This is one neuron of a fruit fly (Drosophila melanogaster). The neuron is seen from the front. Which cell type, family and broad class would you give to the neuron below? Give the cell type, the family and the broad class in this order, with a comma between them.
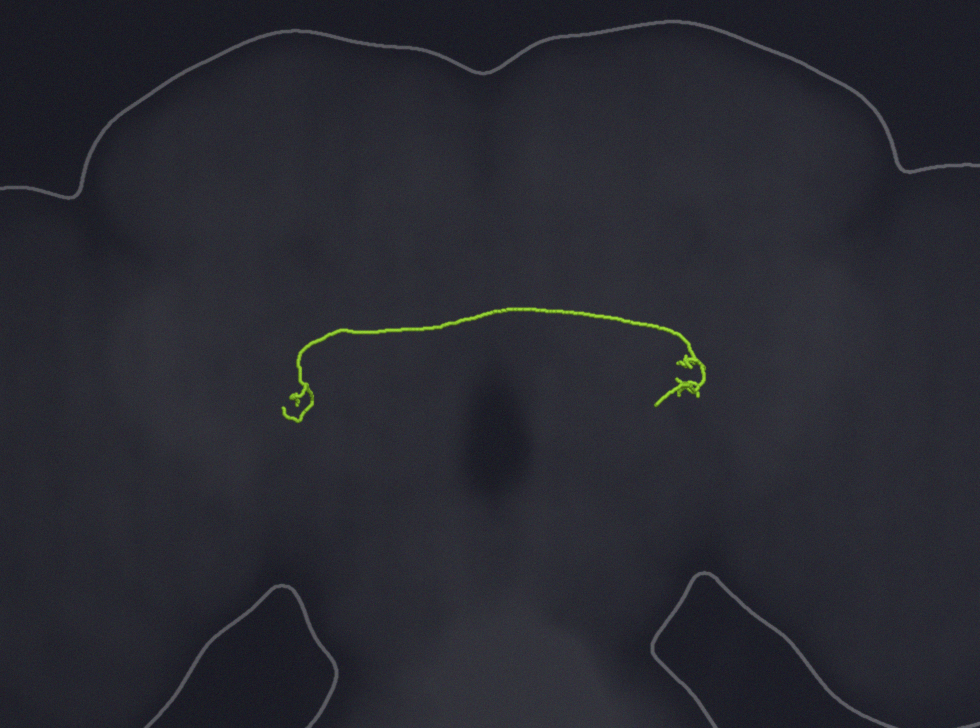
ORN_VL2a, class olfactory, sensory neuron entering the brain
